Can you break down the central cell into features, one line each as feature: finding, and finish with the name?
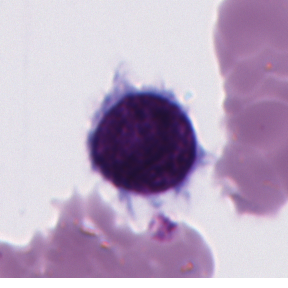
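Chromatin: dark purple, dense
Cytoplasm: only a thin rim around the nucleus
Colour: pale blue cytoplasm
Surface: fine ragged hair-like projections on all sides
Name: hairy cell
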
